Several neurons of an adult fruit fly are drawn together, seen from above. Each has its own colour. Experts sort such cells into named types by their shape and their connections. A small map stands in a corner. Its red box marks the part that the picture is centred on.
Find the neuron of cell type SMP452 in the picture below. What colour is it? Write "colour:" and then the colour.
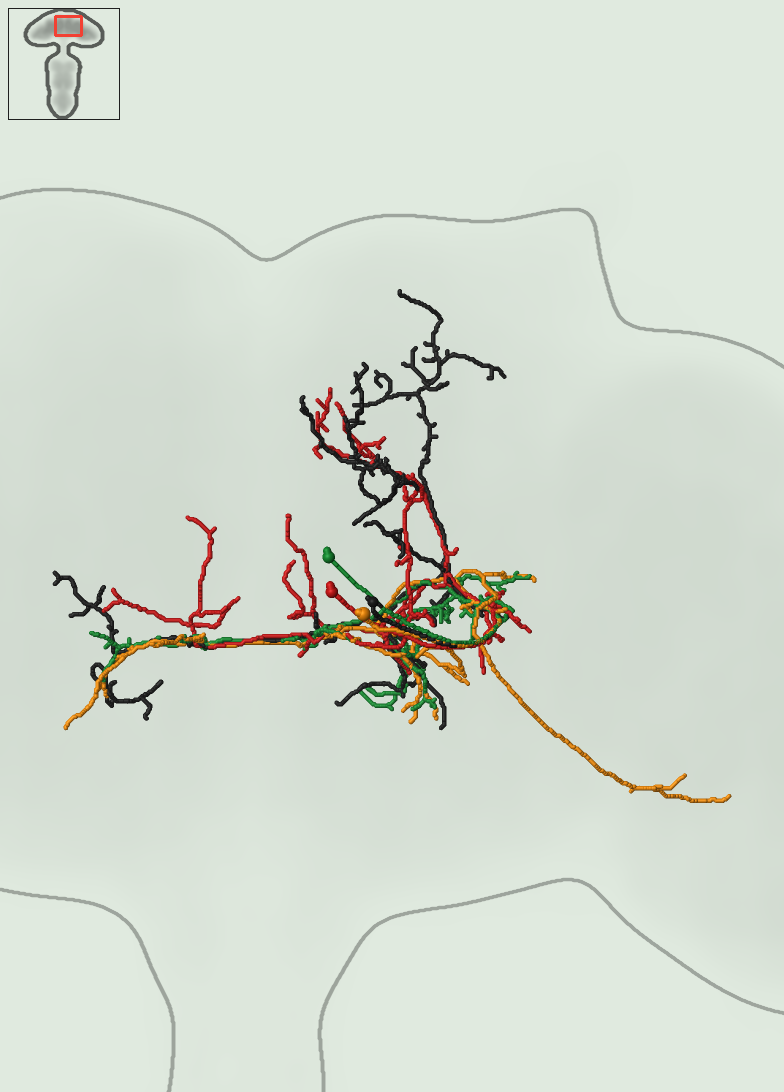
colour: red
